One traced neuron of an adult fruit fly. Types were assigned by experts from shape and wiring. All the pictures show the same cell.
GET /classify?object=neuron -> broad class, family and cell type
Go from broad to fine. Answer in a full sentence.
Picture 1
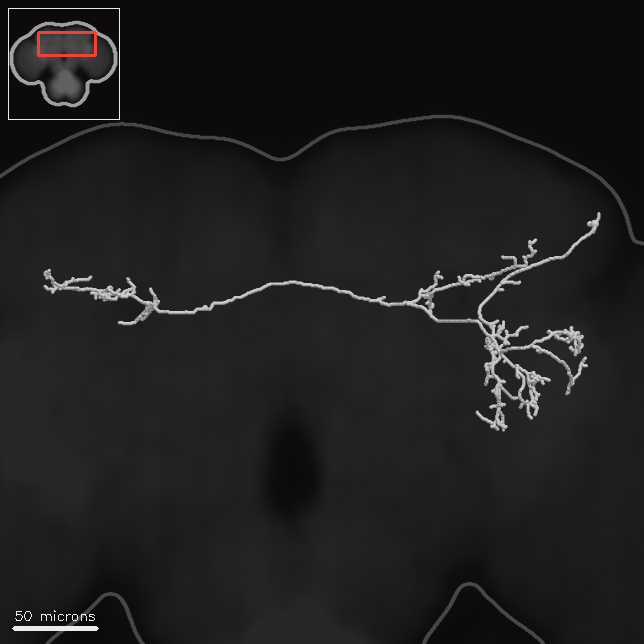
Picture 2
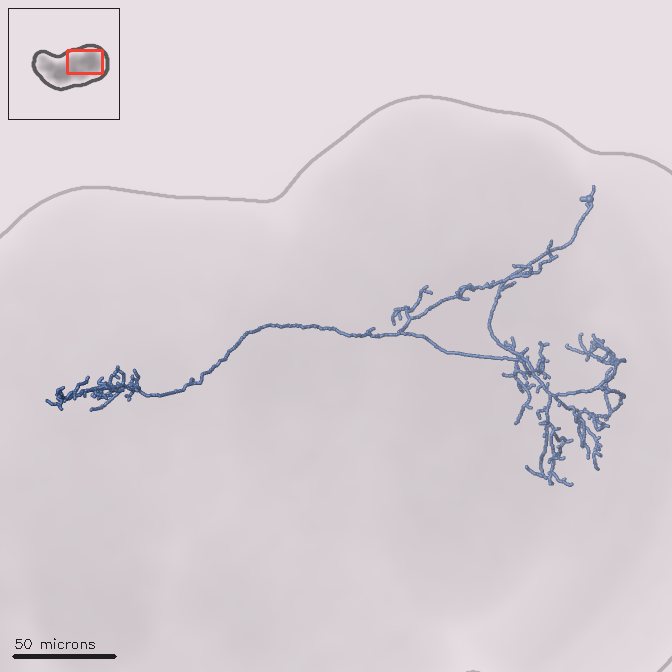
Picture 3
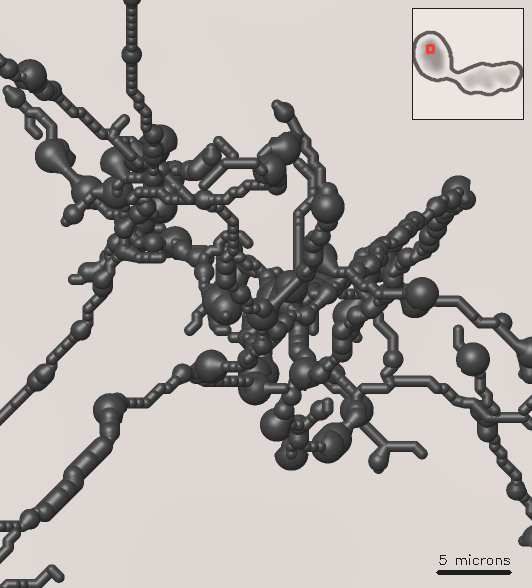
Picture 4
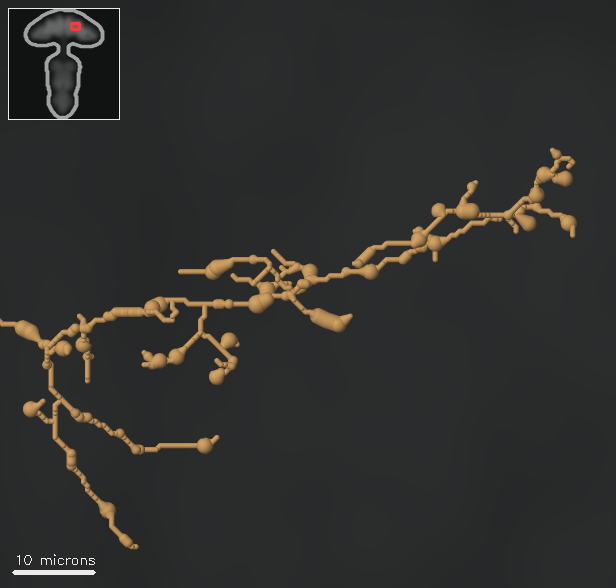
A central-brain intrinsic neuron of hemilineage LHl2_ventral, type CB2342.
